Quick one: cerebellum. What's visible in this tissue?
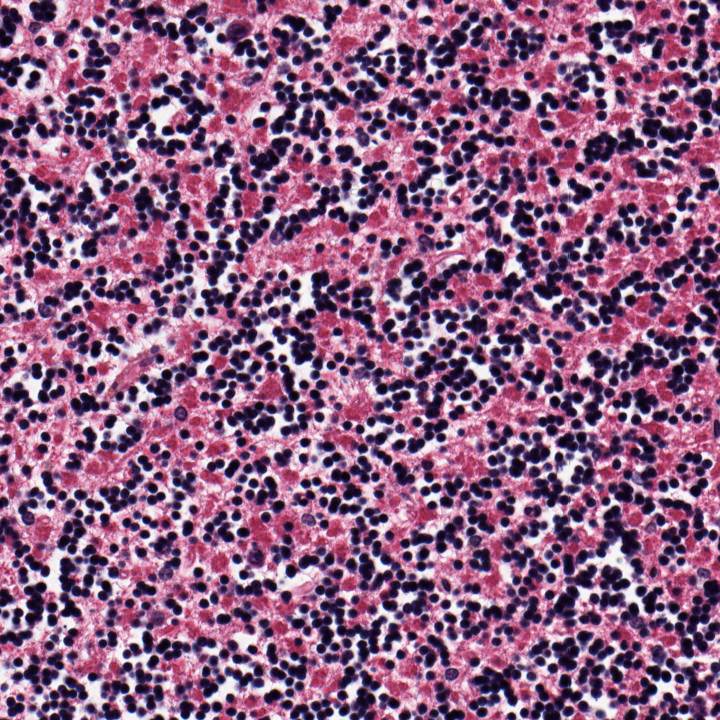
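Small, round, uniformly dark nuclei are packed densely and evenly across the whole field, without layering or separate zones. Their cytoplasm is very scant and hard to see. No bands of collagen or muscle fibres cross the field, and no epithelium, glands or tubules are present.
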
